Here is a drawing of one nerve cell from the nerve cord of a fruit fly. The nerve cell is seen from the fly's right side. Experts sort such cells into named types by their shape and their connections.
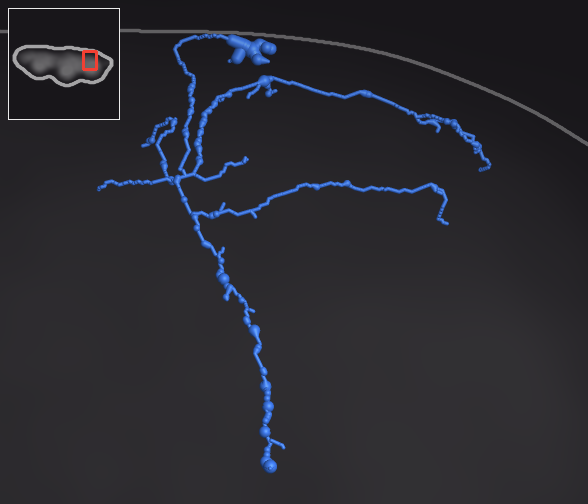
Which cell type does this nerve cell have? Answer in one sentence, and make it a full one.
The cell type given to this nerve cell is IN19A133.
